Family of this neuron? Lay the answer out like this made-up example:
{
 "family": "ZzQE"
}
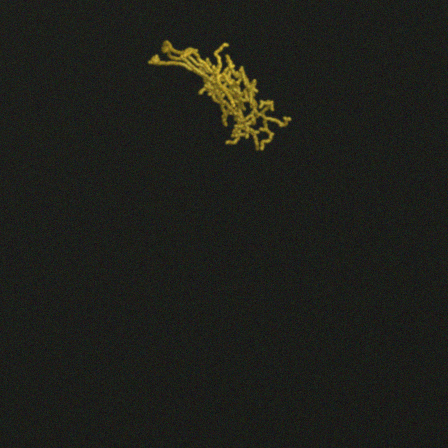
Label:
{
 "family": "hemilineage LHd1"
}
